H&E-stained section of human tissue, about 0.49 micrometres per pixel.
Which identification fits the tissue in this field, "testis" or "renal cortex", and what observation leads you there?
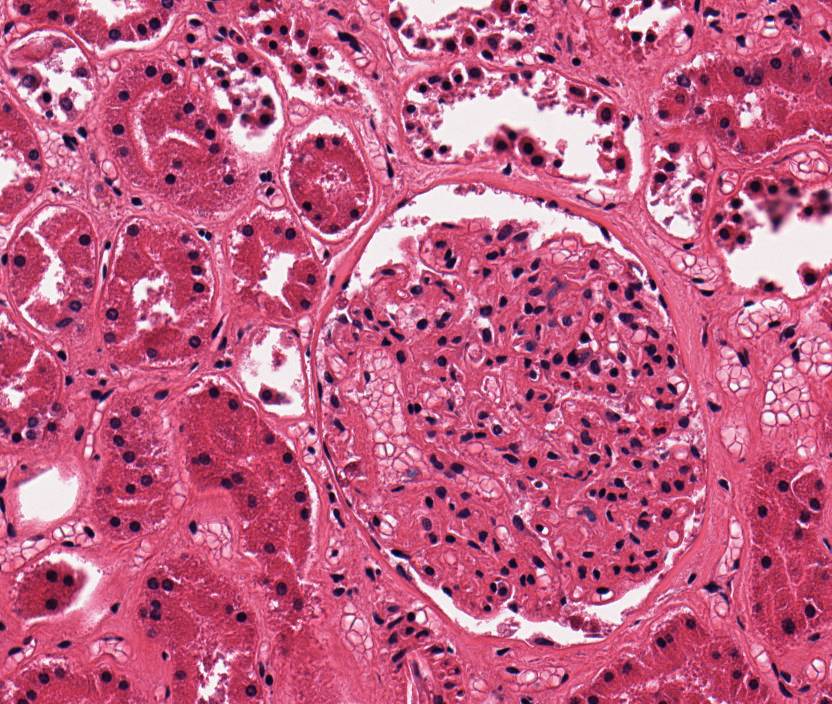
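This is renal cortex. What decides against testis is the single large round glomerulus at centre-right, with tubules around it on all sides. Its tuft is densely cellular, dark nuclei spread throughout. Tubules on the left have cells with abundant pink granular cytoplasm and round dark nuclei. Scant stroma forms thin pink strands between tubules.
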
